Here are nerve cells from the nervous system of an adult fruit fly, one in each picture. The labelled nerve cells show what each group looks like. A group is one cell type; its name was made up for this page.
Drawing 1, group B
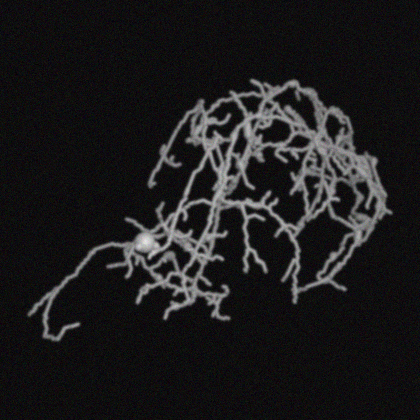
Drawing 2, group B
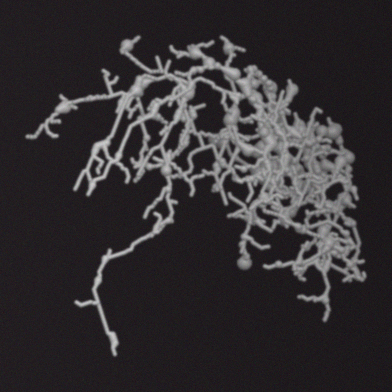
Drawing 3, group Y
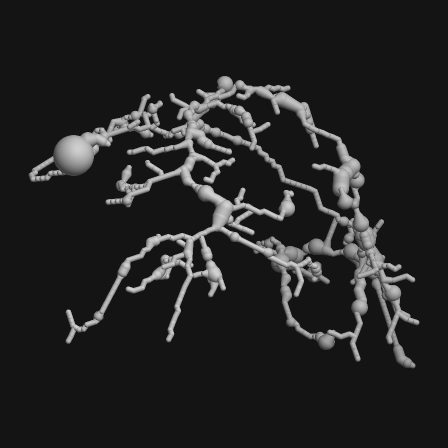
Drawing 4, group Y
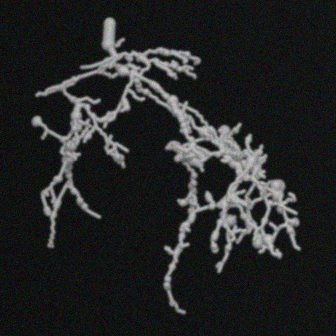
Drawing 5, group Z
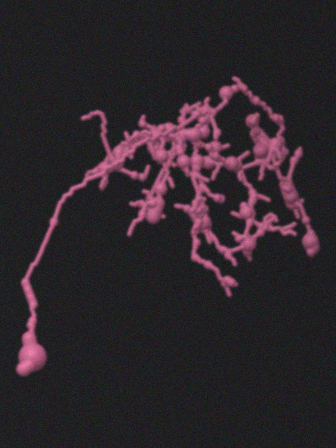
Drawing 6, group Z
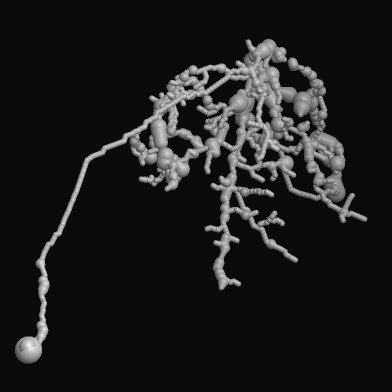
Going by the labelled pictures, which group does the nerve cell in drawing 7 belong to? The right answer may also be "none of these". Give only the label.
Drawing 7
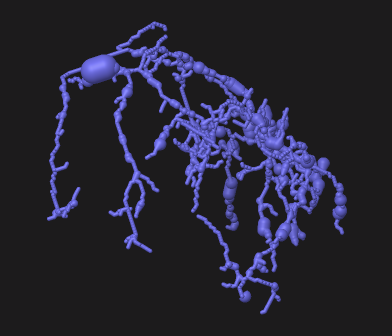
group Y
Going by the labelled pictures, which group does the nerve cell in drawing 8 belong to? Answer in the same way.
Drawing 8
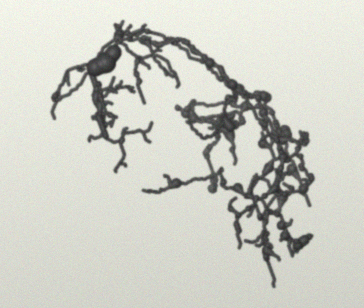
group Y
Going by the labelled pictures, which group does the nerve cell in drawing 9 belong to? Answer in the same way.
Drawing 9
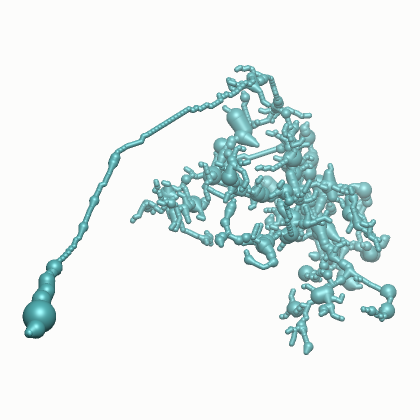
group Z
